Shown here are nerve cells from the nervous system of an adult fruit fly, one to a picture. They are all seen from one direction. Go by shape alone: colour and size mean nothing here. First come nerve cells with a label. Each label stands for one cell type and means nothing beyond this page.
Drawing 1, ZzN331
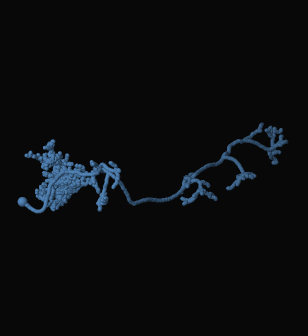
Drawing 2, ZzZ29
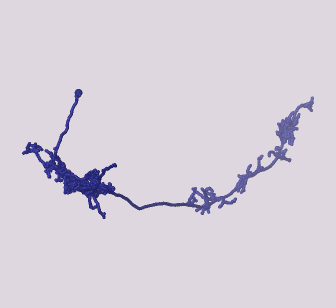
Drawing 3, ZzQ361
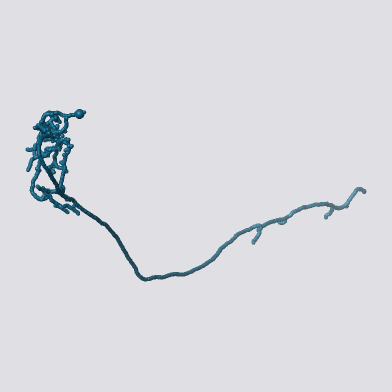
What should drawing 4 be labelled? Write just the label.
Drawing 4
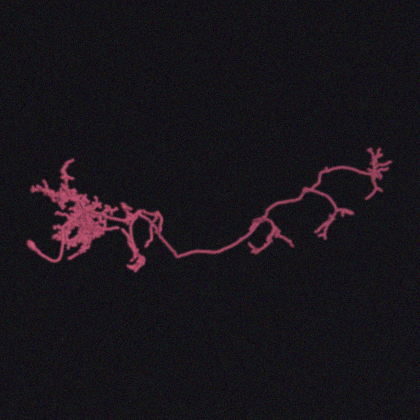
ZzN331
